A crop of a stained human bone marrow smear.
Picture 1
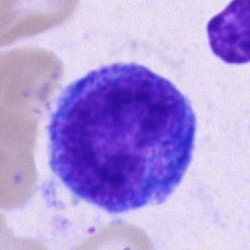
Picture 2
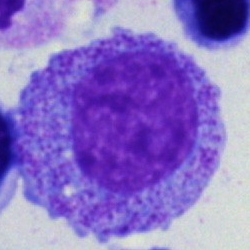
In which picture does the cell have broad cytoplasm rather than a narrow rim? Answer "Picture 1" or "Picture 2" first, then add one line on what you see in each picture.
Picture 2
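Picture 1: The cytoplasm forms only a thin rim around the nucleus.
Picture 2: The cytoplasm is abundant and pale blue-grey between the granules.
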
